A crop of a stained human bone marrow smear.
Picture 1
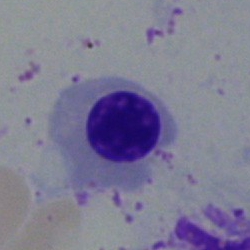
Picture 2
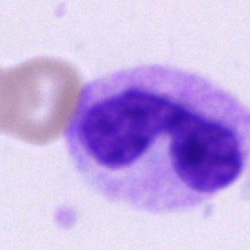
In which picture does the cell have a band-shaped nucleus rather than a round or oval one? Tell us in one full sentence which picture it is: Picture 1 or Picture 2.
In picture 2, the nucleus of the cell is drawn out into a curved band without separate lobes.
